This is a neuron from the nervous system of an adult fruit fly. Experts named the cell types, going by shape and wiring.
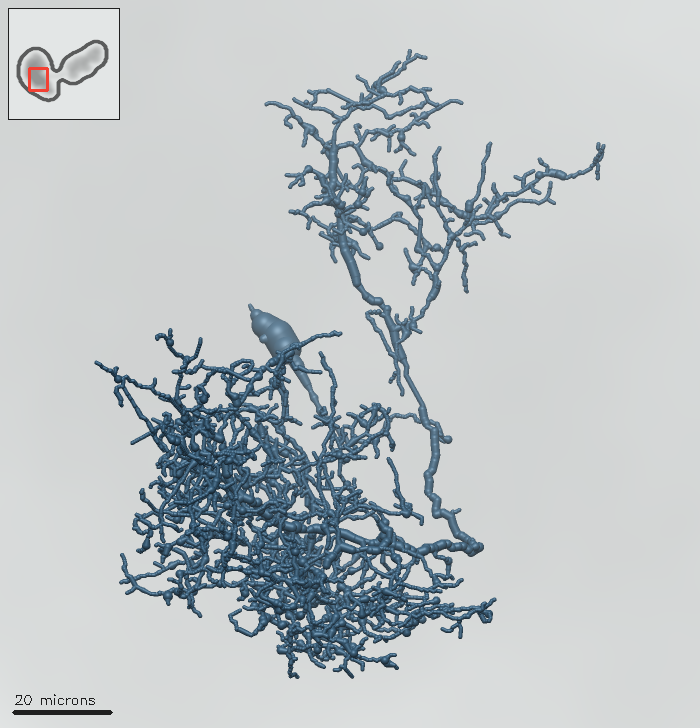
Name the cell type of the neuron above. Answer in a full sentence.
The cell type is GNG137.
